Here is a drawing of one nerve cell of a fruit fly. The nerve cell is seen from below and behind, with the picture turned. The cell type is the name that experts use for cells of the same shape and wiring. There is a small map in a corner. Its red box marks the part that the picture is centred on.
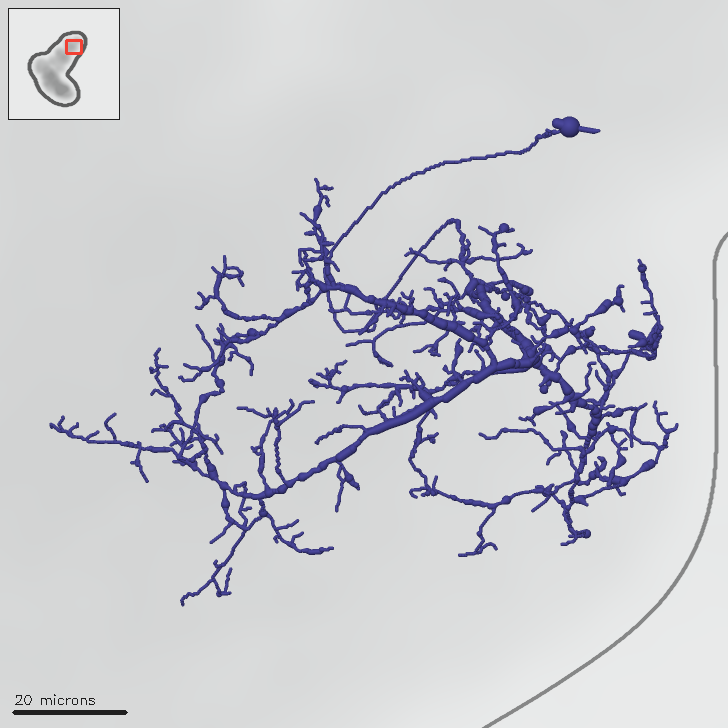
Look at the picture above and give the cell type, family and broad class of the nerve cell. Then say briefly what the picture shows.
Its cell type is IN03A053. The family is hemilineage 03A. Its broad class is nerve-cord intrinsic neuron. The cell body can be seen at the upper right of the picture. From left to right in the picture it spans about 110 microns. More than a hundred branch ends can be seen.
